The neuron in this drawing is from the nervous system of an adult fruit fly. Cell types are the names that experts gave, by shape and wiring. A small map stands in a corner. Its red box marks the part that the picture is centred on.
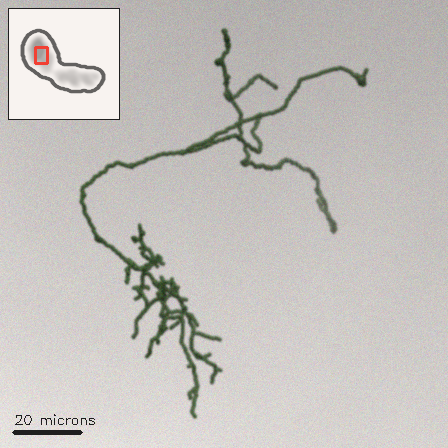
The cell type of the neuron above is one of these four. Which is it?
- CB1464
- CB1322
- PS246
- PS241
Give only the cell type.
PS241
